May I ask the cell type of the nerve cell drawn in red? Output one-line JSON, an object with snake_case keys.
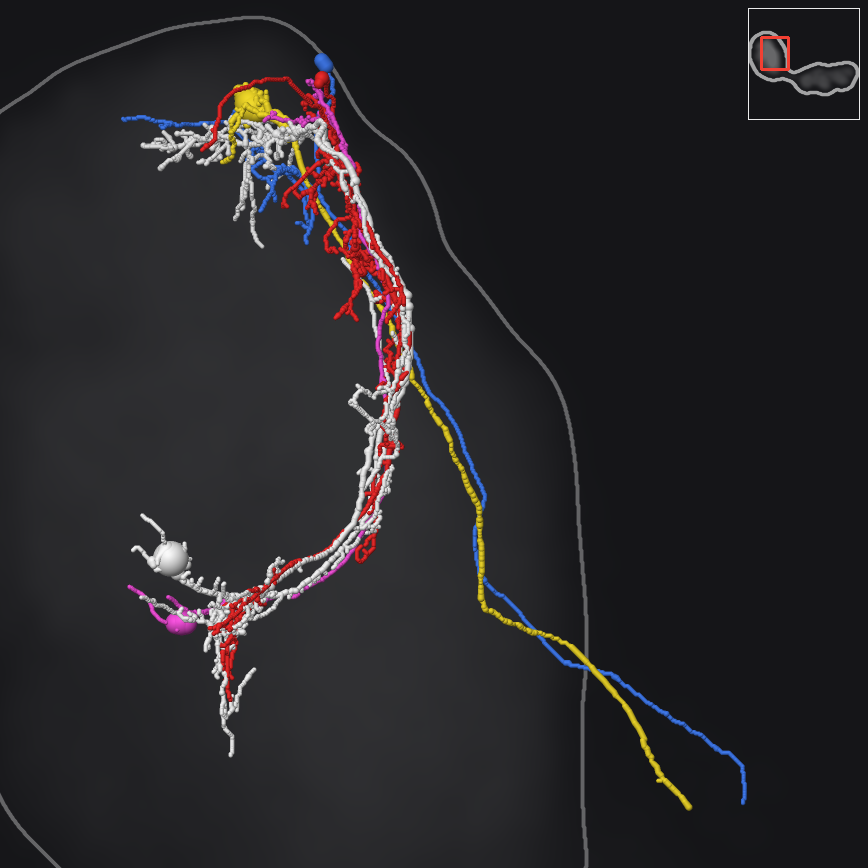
{"cell_type": "aMe23"}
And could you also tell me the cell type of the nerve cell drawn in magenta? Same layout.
{"cell_type": "s-LNv"}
